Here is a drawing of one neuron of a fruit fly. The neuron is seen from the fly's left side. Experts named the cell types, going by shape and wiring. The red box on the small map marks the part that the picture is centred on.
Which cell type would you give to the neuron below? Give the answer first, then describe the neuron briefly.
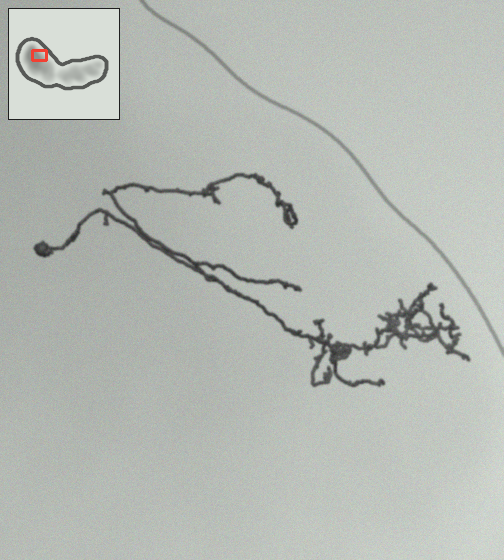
It is of cell type CB1033. It is a central-brain intrinsic neuron. The cell body is on the left of the picture. In this view it is wider than it is tall.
